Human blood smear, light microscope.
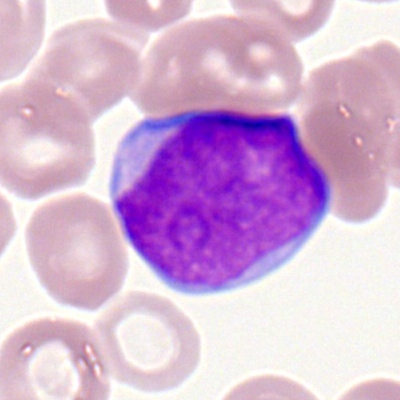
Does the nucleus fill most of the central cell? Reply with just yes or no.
Yes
